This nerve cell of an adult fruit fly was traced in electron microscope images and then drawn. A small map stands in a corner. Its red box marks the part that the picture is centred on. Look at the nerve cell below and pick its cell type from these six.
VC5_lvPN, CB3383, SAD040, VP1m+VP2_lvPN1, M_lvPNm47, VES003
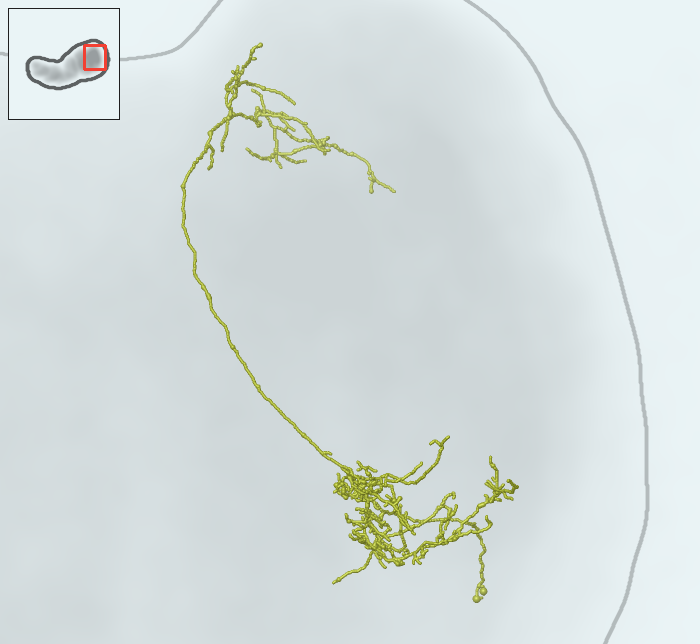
VP1m+VP2_lvPN1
